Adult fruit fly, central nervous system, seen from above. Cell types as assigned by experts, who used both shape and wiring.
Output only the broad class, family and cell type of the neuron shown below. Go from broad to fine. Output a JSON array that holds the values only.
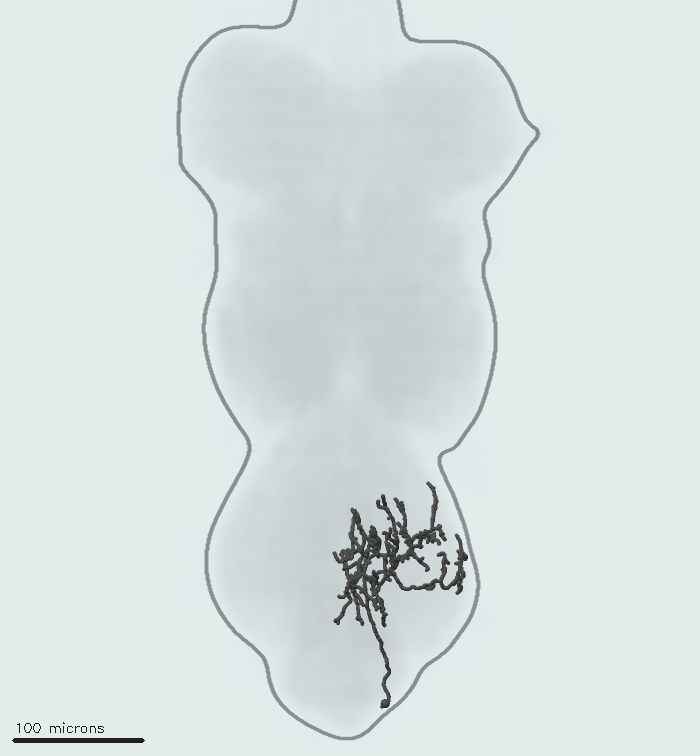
["nerve-cord intrinsic neuron", "hemilineage 03A", "IN03A082"]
